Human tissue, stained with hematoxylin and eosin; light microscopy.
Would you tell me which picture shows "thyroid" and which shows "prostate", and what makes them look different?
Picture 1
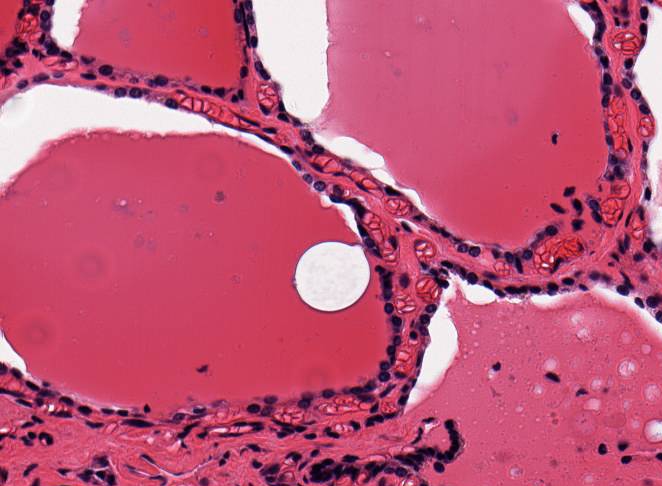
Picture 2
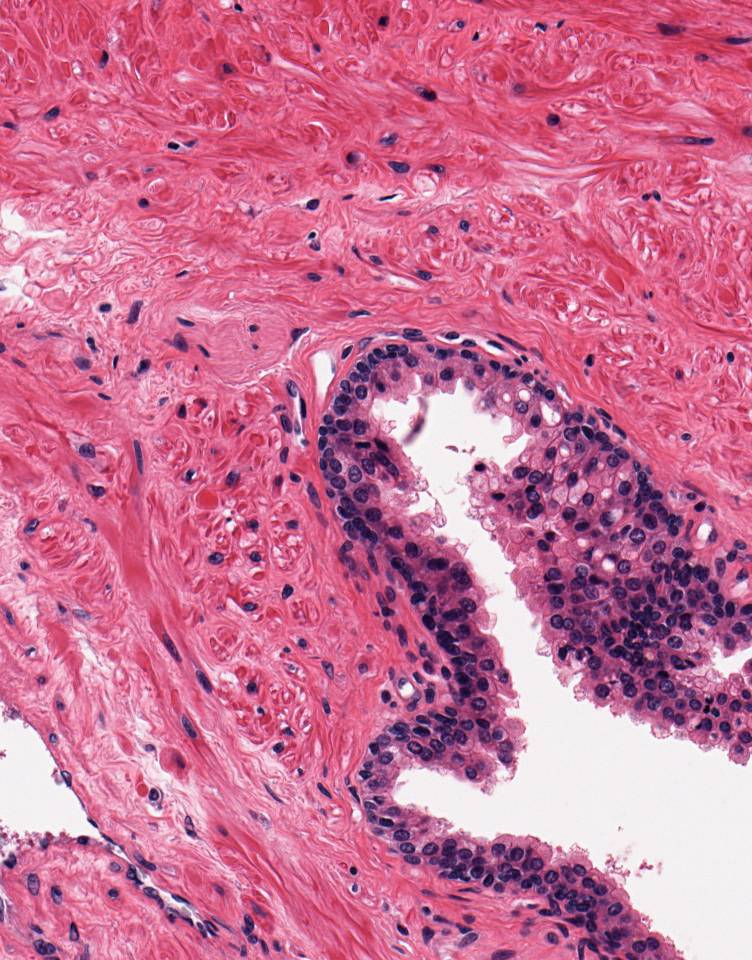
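Comparing the two, the thyroid is picture 1 and the prostate is picture 2. In picture 1 the septa between follicles are thin, carrying capillaries packed with red blood cells, while in picture 2 dense pink stroma fills the top and left of the field.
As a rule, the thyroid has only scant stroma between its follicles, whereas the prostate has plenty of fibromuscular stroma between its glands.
Its single gland has a branching lumen, and its epithelium, several cells thick, folds inward into a tongue-like projection.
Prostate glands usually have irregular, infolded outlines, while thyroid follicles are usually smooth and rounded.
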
